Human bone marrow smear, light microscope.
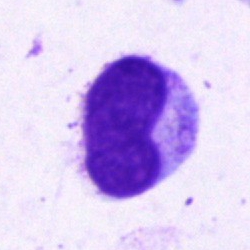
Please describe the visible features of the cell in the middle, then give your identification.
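Bean-shaped, with a notch on its right side, the nucleus fills most of the cell and lies toward the left. Its chromatin is dense and dark purple, and no nucleoli are visible. It is a metamyelocyte.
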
